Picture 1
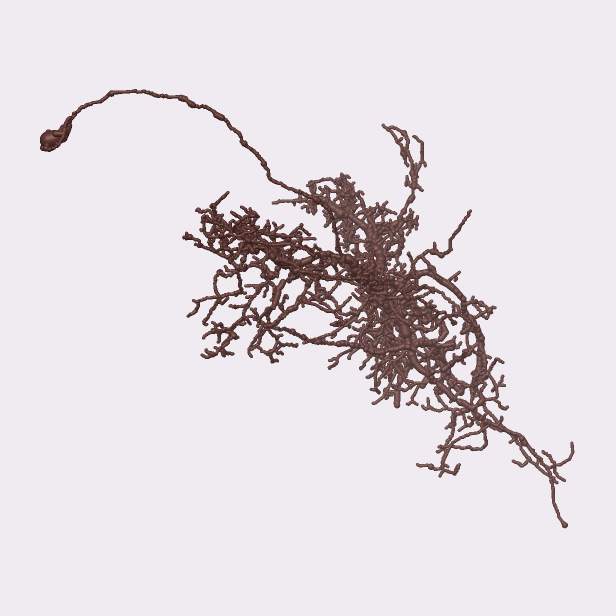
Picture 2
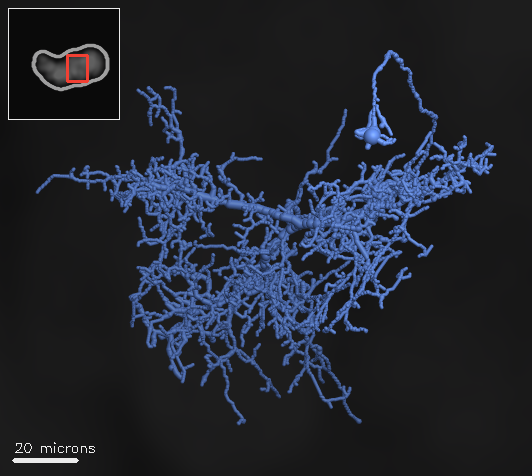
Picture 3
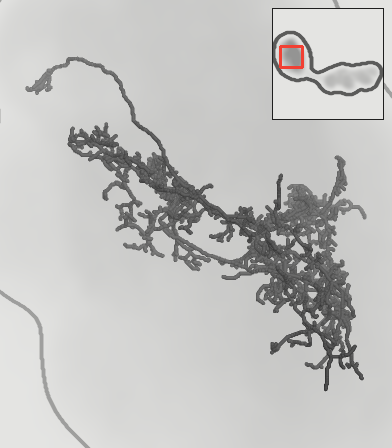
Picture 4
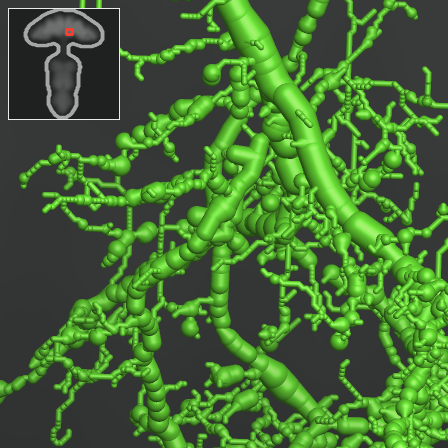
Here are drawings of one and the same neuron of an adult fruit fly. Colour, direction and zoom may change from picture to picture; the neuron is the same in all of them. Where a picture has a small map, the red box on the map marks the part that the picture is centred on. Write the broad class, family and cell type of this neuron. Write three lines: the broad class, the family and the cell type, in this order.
central-brain intrinsic neuron
hemilineage AOTUv1_ventral
PS013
